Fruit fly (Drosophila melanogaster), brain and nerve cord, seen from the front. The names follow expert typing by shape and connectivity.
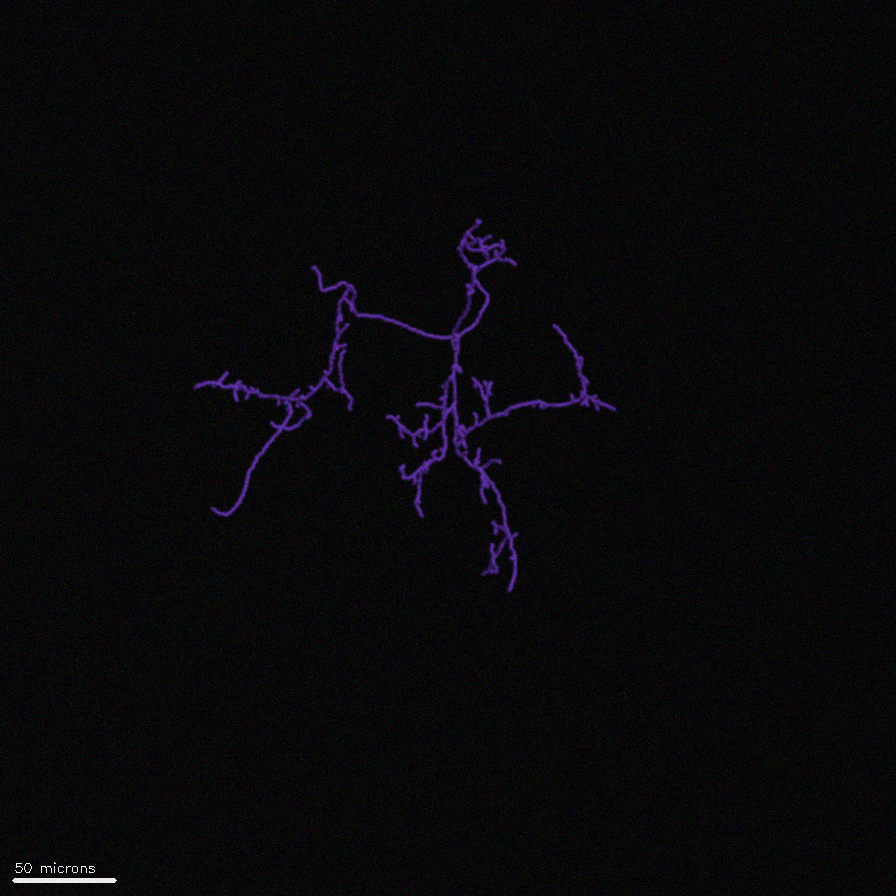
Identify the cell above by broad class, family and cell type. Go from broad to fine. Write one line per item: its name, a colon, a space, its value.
broad class: central-brain intrinsic neuron
family: hemilineage DM1_dorsal
cell type: CB4072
